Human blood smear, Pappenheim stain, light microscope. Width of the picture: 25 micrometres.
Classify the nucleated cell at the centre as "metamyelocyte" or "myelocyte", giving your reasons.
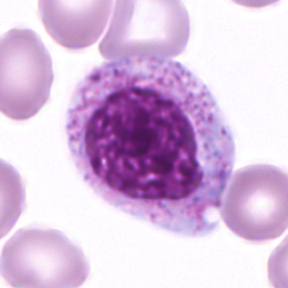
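This is a myelocyte. Its nucleus lies toward the left side of the cell, leaving a wider rim of cytoplasm on the right.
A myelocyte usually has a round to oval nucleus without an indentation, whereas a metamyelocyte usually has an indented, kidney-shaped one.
The cytoplasm is pale lilac-grey, with fine purple granules scattered throughout and a single small clear round spot at its lower right edge.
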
